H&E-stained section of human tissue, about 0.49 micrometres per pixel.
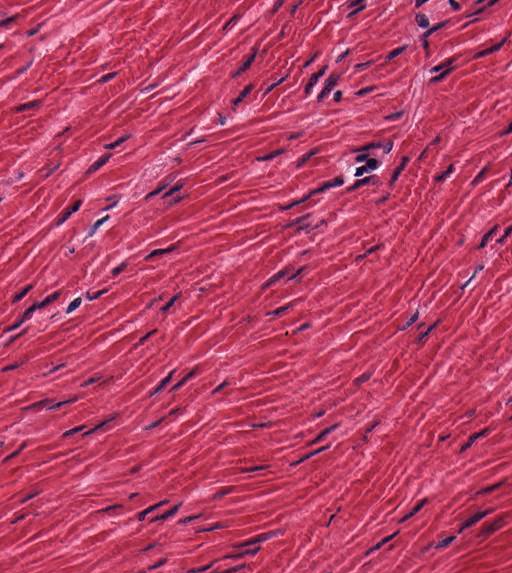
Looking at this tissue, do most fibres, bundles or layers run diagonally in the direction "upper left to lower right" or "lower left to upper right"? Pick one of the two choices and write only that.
Lower left to upper right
